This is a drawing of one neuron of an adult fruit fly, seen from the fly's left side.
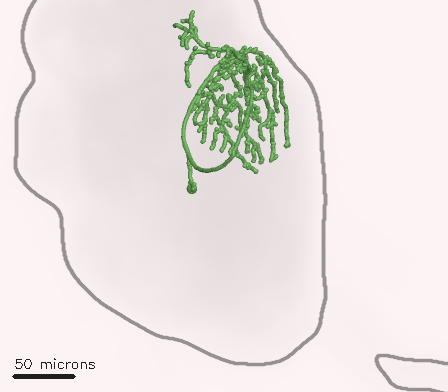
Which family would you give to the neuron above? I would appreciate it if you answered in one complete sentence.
Under the family MeVP is grouped this neuron.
